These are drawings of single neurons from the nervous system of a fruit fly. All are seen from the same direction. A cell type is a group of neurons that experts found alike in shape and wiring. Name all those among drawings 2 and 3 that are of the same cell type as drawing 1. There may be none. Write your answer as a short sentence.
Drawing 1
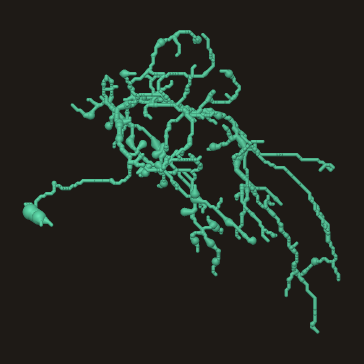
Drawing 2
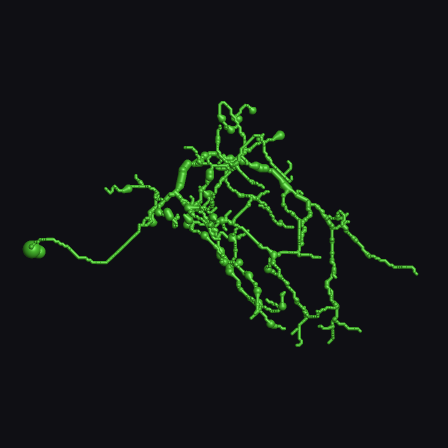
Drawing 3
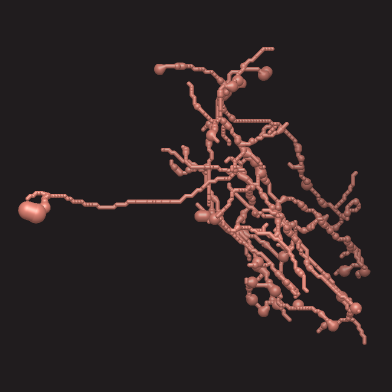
Drawing 2 is of the same cell type.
